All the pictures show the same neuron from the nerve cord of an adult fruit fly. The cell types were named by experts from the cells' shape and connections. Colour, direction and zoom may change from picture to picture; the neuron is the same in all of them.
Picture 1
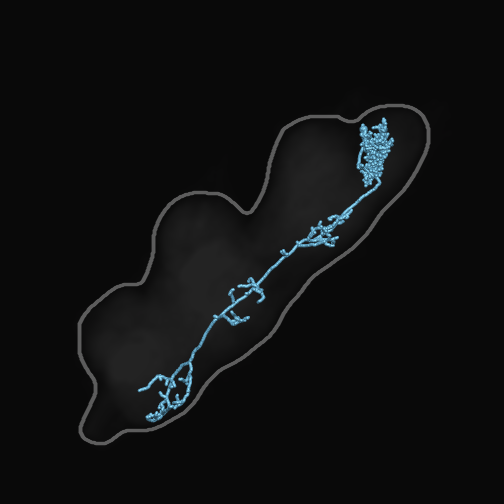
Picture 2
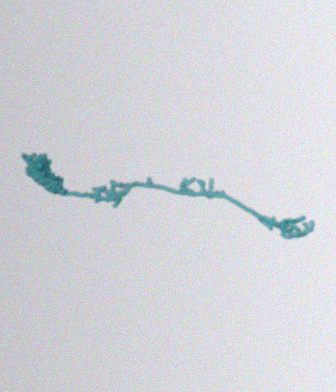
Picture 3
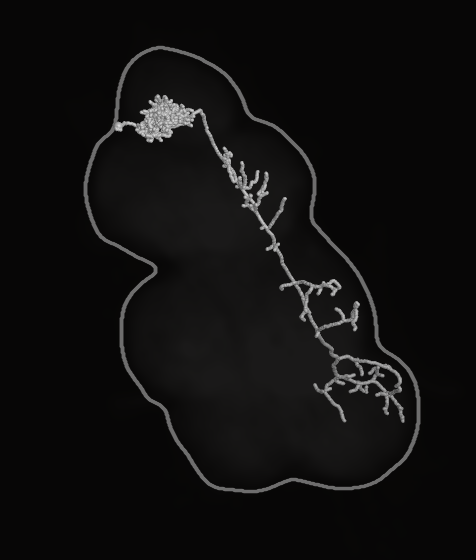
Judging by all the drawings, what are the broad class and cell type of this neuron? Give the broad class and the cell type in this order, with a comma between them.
nerve-cord intrinsic neuron, INXXX096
